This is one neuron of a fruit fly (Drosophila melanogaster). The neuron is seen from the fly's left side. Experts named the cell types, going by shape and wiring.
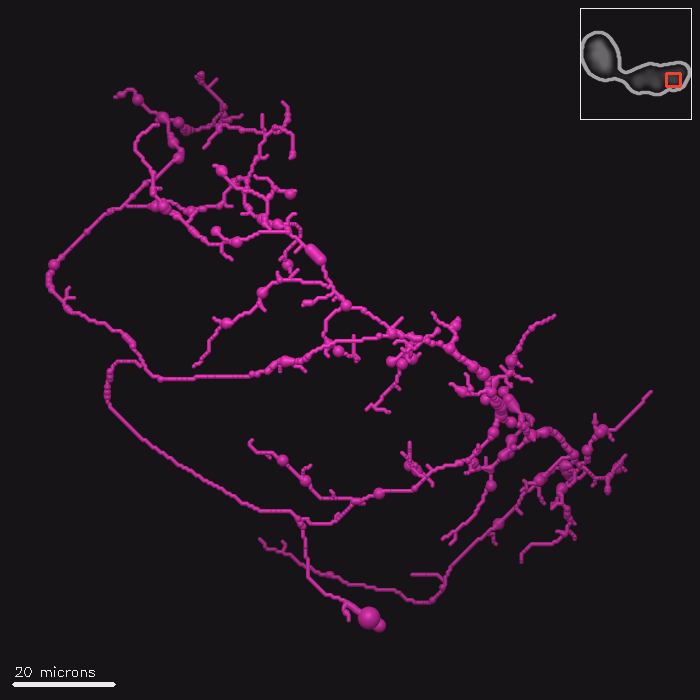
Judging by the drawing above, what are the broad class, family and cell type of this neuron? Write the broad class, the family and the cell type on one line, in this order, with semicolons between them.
nerve-cord intrinsic neuron; hemilineage 16B; IN16B086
